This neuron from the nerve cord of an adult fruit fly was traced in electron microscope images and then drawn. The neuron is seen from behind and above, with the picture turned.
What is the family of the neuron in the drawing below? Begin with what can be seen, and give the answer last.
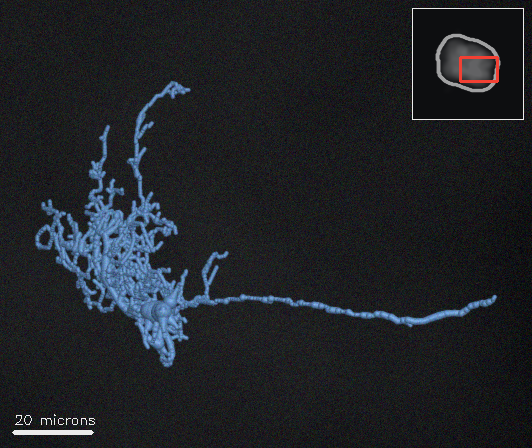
From left to right in the picture it spans about 120 microns. Dozens of branch ends can be seen. It is a motor neuron of the nerve cord. The family is MNad.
